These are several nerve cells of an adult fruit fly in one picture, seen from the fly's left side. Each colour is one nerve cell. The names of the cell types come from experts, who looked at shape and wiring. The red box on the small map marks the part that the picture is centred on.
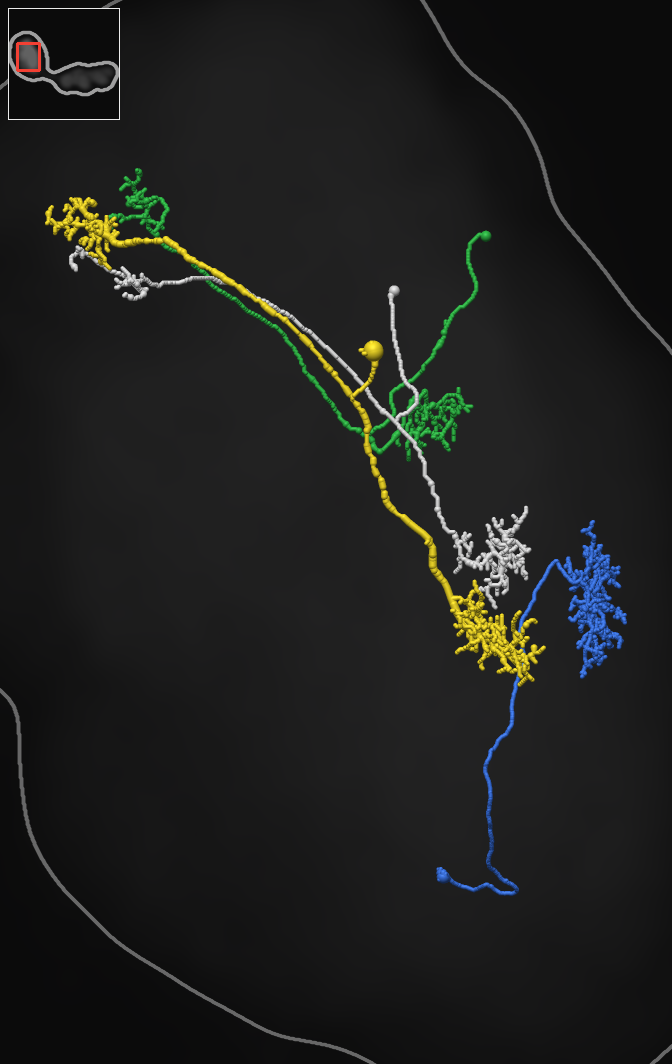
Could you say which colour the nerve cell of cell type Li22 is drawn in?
blue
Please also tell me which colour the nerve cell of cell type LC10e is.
white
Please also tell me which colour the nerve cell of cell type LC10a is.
yellow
